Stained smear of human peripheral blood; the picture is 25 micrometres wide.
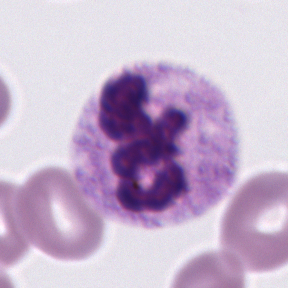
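Segmented neutrophil in a stained peripheral blood smear, about 15 micrometres across. The nucleus lies left of centre, leaving a wider band of cytoplasm on the right, and its chromatin is dark purple and densely clumped. The cytoplasm is pale pinkish-lilac and filled with fine, evenly scattered lilac granules.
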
